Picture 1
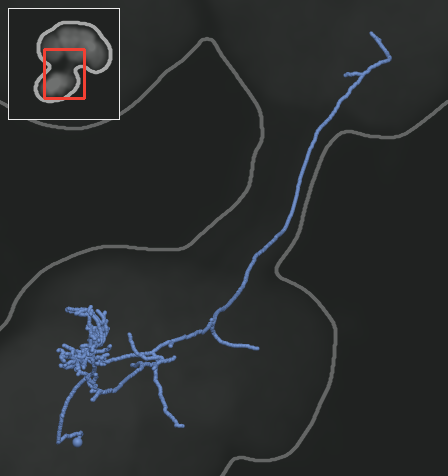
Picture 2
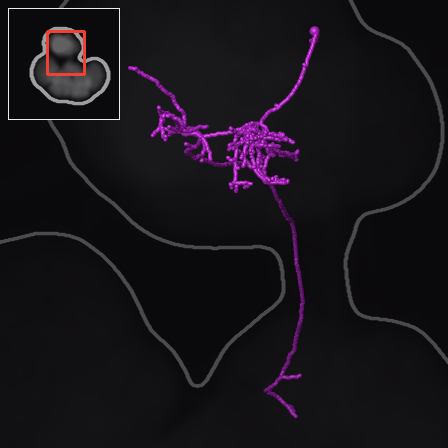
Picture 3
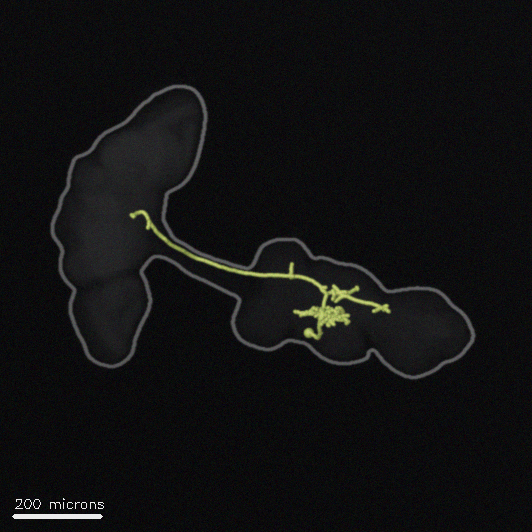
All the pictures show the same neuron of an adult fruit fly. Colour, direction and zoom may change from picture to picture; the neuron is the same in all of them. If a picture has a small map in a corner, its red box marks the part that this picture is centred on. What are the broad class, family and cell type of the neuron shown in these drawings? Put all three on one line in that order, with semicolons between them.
ascending neuron; hemilineage 07B; AN07B045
